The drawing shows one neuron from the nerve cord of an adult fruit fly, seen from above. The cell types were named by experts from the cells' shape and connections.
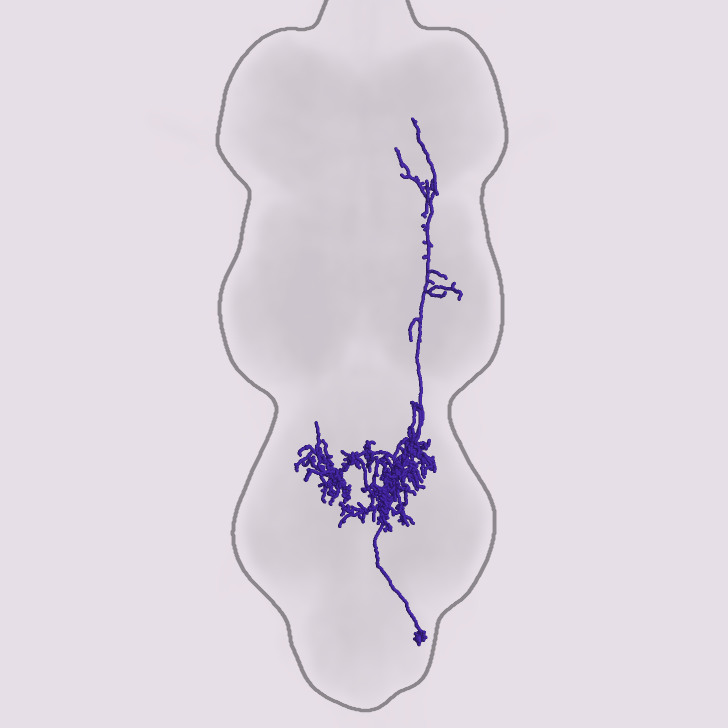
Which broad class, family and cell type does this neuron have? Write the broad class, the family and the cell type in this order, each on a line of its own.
nerve-cord intrinsic neuron
hemilineage 03B
IN03B029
